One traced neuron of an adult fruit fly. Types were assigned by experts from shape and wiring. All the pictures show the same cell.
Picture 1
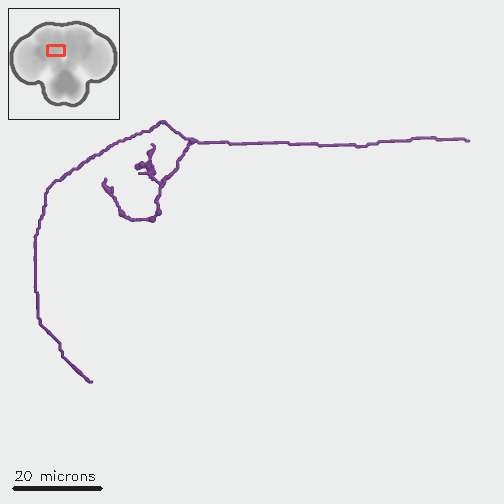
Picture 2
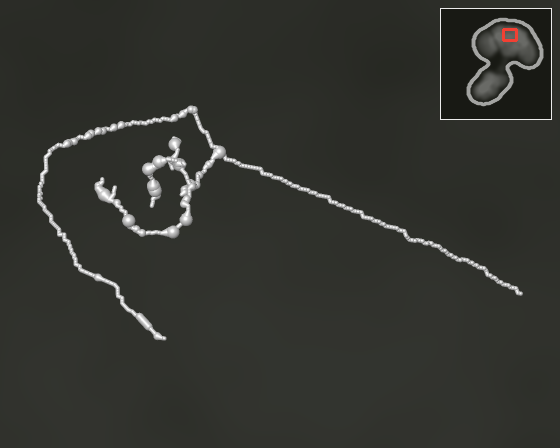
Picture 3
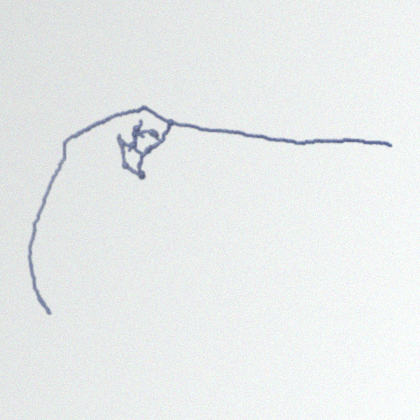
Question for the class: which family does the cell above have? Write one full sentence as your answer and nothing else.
The neuron is recorded as family class olfactory.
